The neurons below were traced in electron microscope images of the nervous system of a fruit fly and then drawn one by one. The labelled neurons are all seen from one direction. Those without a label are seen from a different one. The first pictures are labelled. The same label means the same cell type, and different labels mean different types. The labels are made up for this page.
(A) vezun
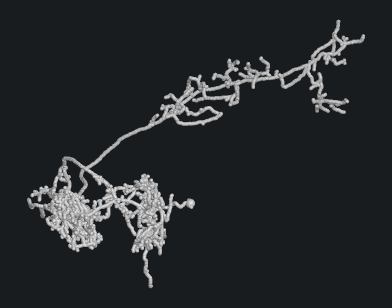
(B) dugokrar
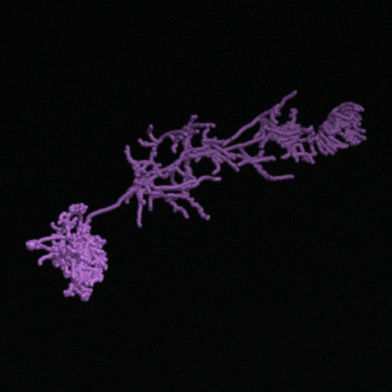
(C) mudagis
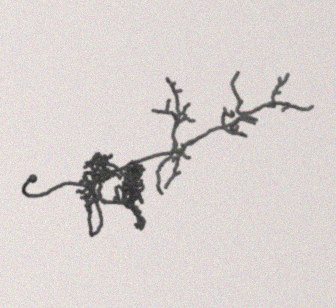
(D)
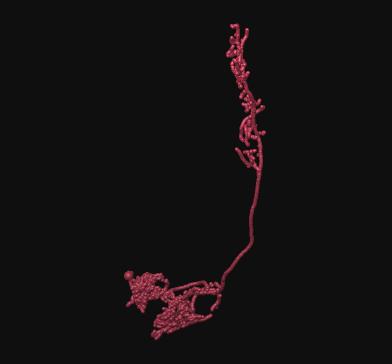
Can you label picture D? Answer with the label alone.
vezun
